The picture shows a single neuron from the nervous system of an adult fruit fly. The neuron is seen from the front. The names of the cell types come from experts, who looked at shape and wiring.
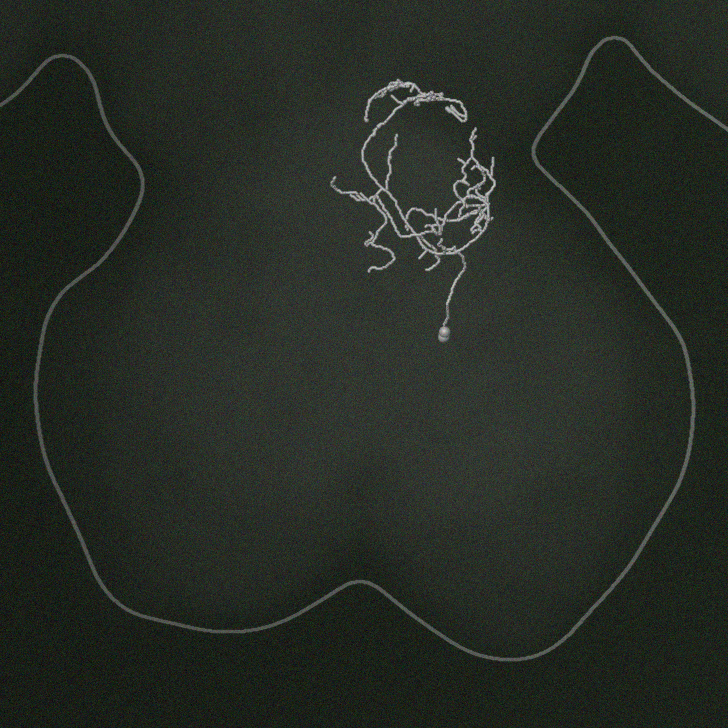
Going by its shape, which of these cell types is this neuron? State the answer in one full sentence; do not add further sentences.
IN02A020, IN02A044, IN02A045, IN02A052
The cell type name IN02A044 applies to this neuron.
